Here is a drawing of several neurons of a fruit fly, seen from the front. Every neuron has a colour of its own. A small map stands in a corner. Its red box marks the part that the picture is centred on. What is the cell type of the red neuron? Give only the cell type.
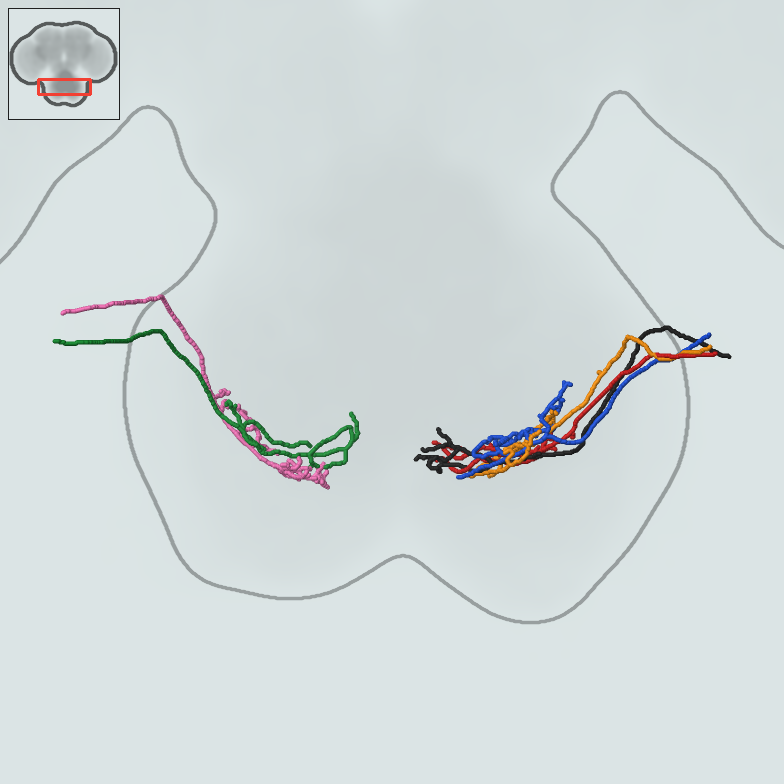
WG3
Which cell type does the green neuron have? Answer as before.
WG2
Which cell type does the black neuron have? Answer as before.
WG1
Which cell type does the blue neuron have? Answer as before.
SNta14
